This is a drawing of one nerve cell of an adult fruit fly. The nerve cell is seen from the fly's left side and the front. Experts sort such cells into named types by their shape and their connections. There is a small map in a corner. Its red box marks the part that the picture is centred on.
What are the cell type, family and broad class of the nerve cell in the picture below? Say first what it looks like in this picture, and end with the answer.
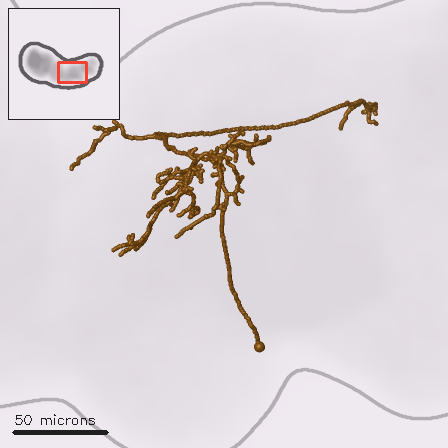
The cell body can be seen at the bottom of the picture. By the scale bar it is about 170 microns wide in this view. It is of cell type IN06A084. The family is hemilineage 06A. It is a nerve-cord intrinsic neuron.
